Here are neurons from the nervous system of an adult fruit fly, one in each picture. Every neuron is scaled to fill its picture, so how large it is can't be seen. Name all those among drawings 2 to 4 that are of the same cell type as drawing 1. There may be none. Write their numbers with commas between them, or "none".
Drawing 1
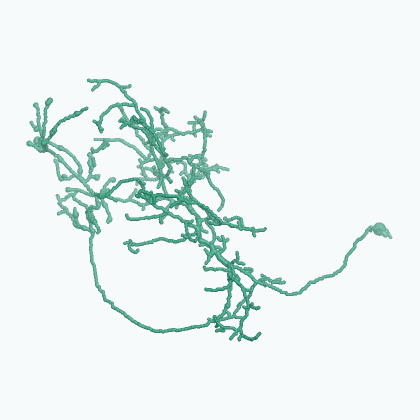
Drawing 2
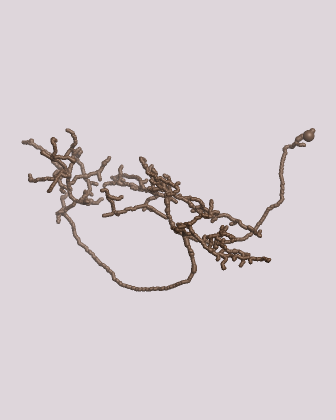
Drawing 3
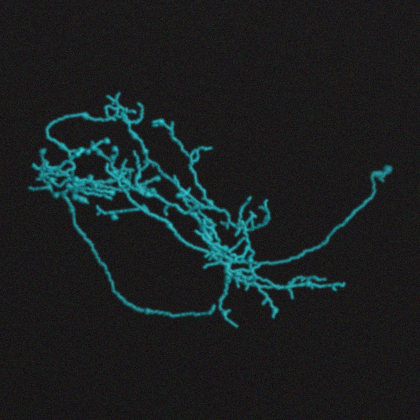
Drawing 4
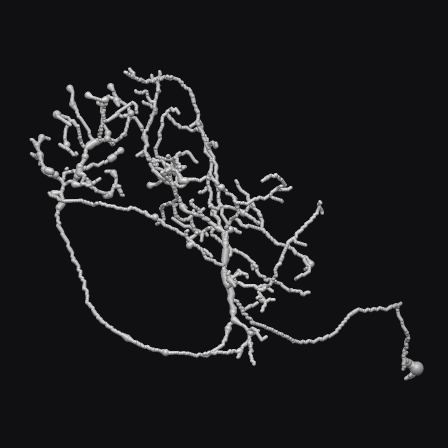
none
